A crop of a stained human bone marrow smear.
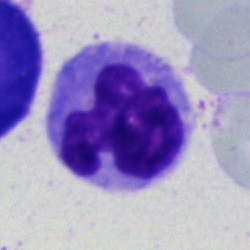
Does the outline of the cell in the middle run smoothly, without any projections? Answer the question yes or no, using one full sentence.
Yes, there is a smooth outline around the cell, free of projections.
